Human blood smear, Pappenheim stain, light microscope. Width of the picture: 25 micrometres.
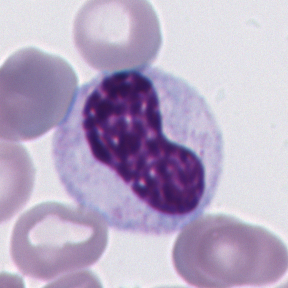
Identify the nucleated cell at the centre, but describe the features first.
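A bean-shaped nucleus, about 14 by 8 micrometres, is narrowed at a waist near its middle. Its chromatin is dark purple and coarsely clumped, with small pale gaps between the clumps. Plentiful pale lilac-grey cytoplasm holds fine, faint, dust-like pinkish granules. The cell is a band neutrophil.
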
